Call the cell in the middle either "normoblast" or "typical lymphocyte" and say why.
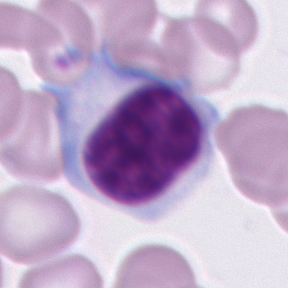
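It's a typical lymphocyte. Look at the cytoplasm: it's pale blue, turning a deeper blue at the outer edge than next to the nucleus.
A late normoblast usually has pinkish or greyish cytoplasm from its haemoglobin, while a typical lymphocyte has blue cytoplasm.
The nucleus sits off-centre toward the right, and its dark purple chromatin is gathered into coarse clumps.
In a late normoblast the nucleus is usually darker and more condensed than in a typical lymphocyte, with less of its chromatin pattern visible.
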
